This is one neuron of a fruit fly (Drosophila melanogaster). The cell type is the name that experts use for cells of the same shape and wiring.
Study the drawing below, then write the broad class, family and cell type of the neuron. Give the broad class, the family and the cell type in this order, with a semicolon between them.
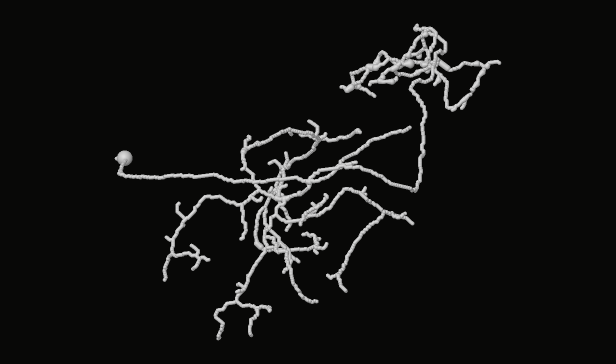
central-brain intrinsic neuron; hemilineage LHp3; CB1901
